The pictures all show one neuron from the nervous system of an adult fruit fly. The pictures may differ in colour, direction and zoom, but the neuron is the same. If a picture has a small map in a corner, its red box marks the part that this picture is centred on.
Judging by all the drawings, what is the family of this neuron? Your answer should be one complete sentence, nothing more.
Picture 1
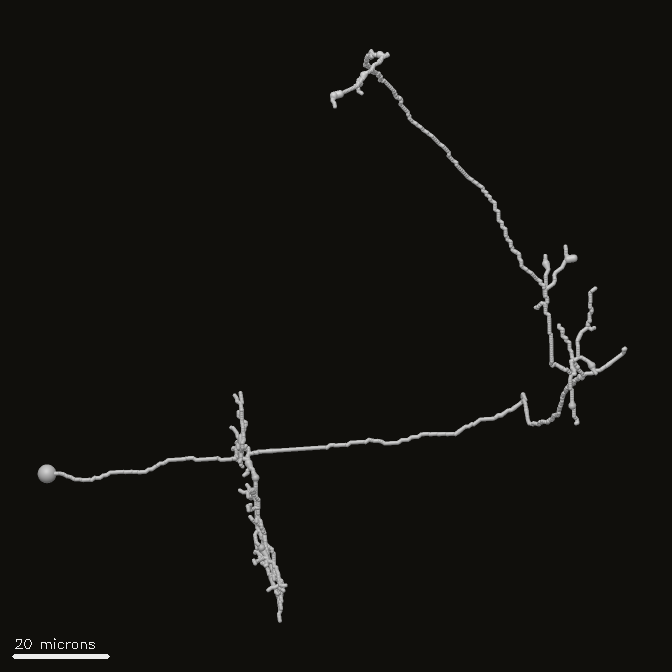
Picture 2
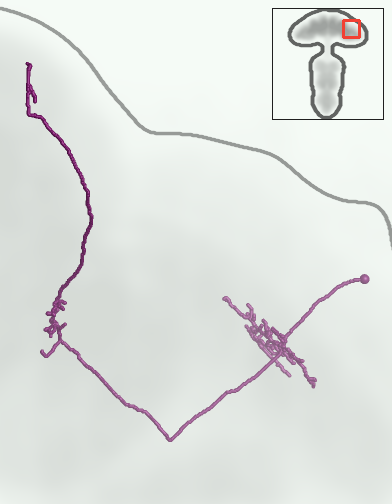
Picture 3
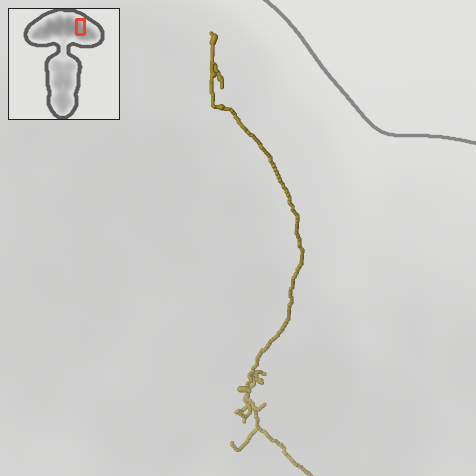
The neuron takes MeTu as its family.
